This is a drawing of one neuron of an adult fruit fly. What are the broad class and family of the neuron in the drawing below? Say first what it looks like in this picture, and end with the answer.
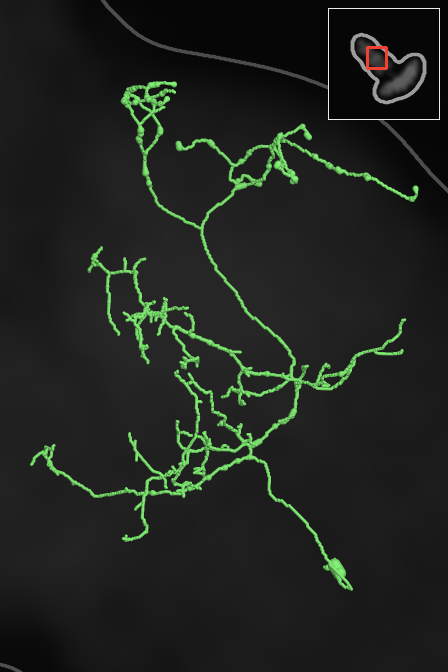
Its cell body lies at the lower right of the picture. Dozens of branch ends can be seen. It is a nerve-cord intrinsic neuron. The family is hemilineage 14A.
